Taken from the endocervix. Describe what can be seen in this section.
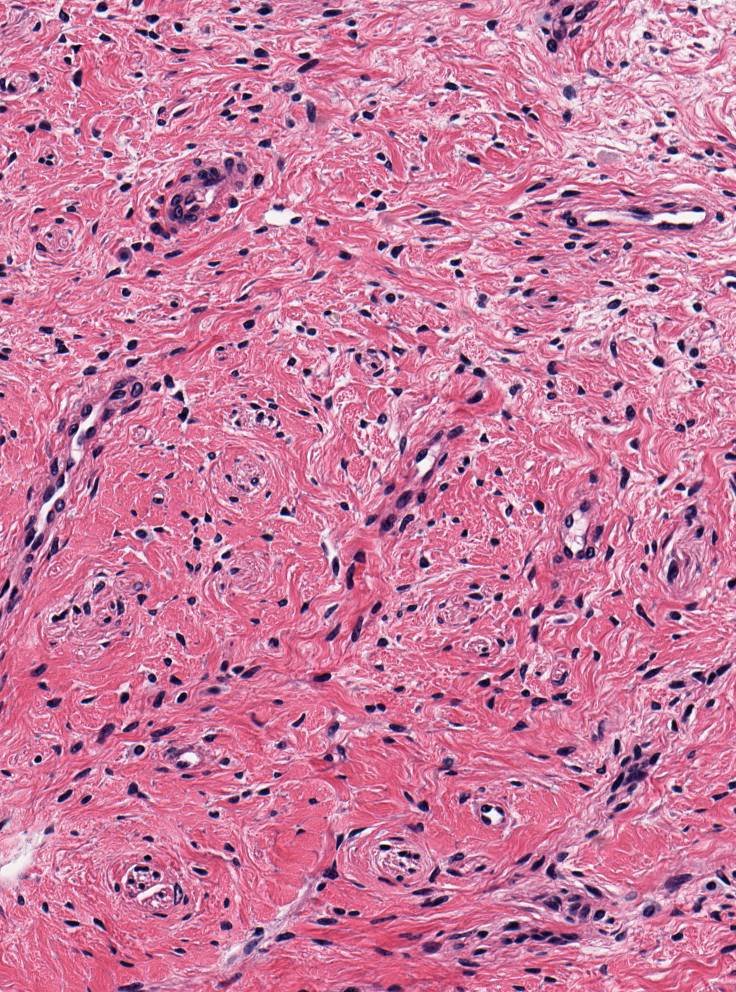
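You'll notice the collagen forms several concentric whorls around small central structures, clearest at the lower left and lower centre. Between those whorls the bundles interlace in many directions instead of running parallel. The stromal nuclei are small, dark and elongated to wavy, spread fairly evenly with no crowding. The spindle cells have scant cytoplasm, hard to tell apart from the pink collagen around it.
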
